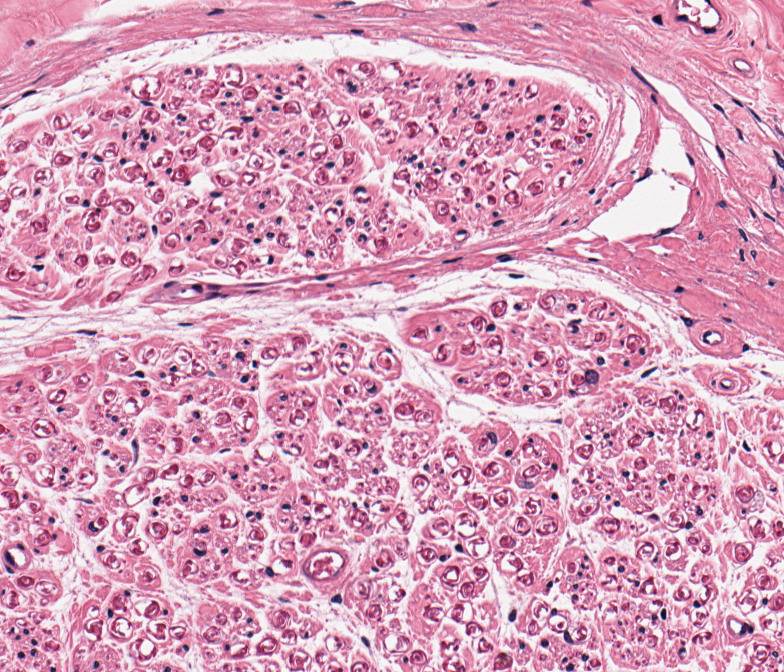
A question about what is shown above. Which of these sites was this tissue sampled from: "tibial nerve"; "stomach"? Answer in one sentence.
The site this tissue was sampled from is the tibial nerve.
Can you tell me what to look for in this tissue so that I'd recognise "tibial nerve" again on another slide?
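First, two bundles: a smaller oval one in the upper part, a larger filling the lower half.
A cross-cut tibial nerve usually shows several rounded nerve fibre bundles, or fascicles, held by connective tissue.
Second, fibres in both bundles are cut across as small round profiles, most with a central pink core inside a pale or clear ring.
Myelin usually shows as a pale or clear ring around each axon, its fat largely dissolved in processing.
Third, small dark oval nuclei lie between them, far fewer than the profiles.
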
